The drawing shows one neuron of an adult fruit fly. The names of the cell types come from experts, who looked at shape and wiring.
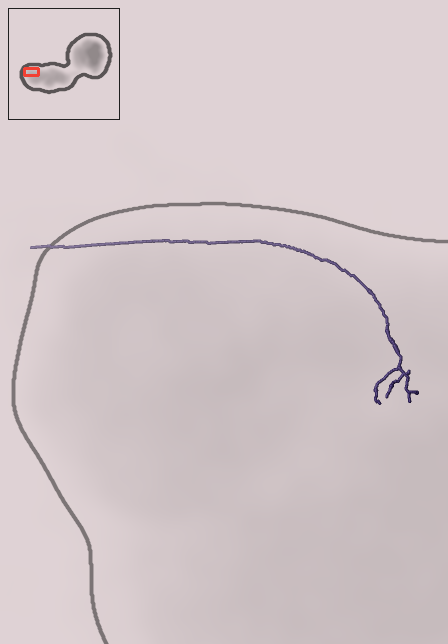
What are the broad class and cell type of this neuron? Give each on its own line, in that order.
sensory neuron entering the nerve cord
SNxx03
